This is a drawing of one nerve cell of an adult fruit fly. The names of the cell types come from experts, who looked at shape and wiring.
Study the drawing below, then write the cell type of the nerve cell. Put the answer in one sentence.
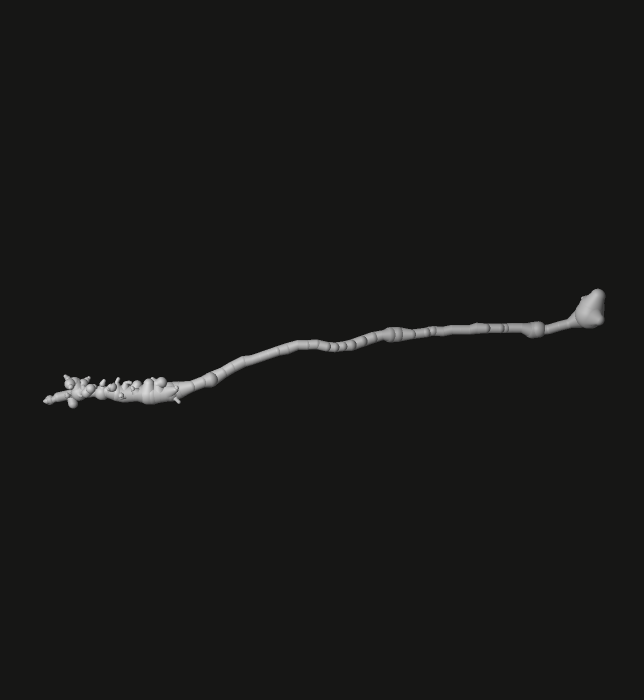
The cell type is L2.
